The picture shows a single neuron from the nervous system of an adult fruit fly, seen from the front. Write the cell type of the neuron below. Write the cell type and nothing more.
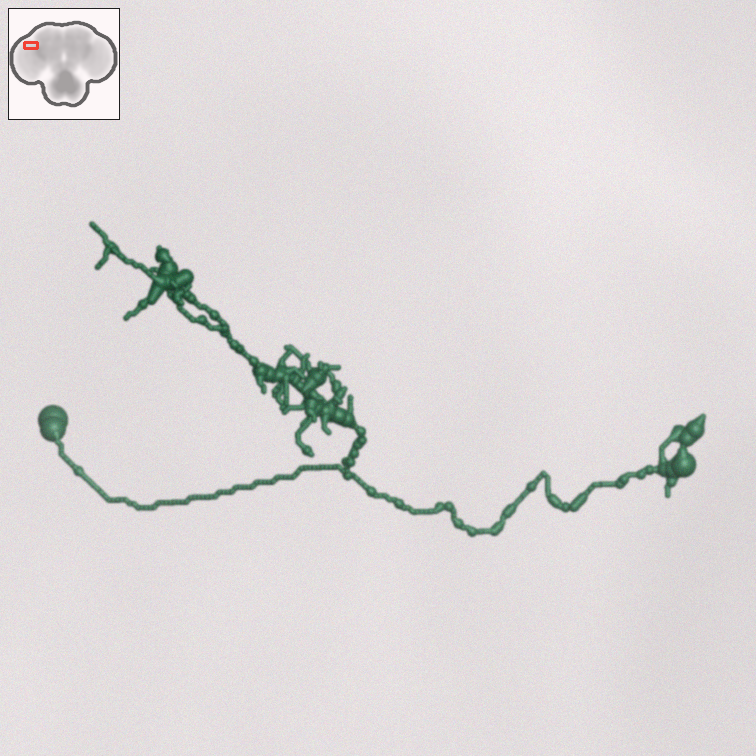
T2a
